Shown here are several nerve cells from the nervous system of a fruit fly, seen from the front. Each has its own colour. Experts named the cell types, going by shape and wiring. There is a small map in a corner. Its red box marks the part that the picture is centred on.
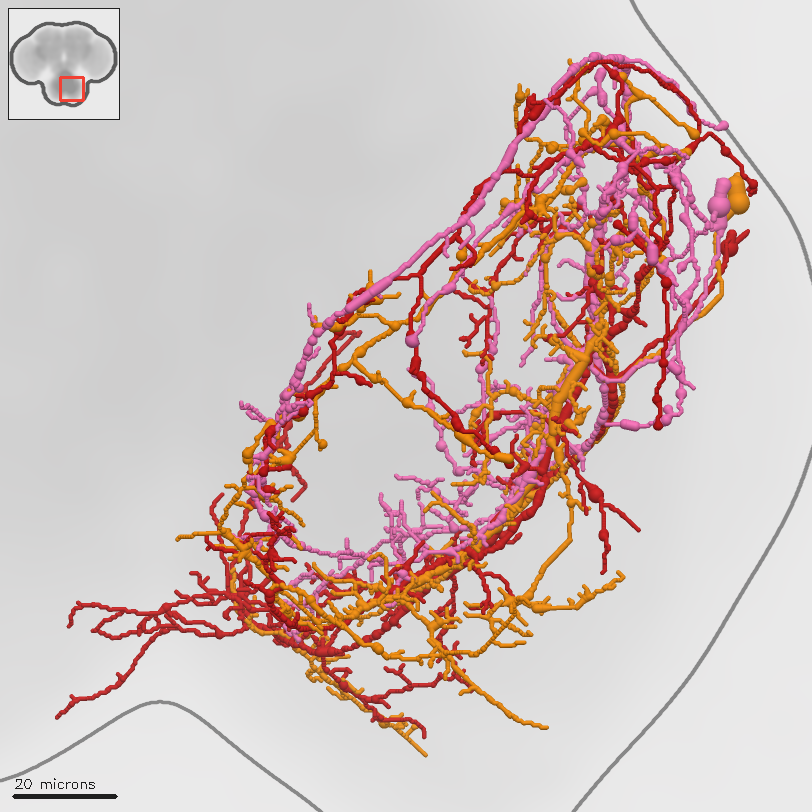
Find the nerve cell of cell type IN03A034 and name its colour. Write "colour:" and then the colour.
colour: pink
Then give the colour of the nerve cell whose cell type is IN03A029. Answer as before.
colour: red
